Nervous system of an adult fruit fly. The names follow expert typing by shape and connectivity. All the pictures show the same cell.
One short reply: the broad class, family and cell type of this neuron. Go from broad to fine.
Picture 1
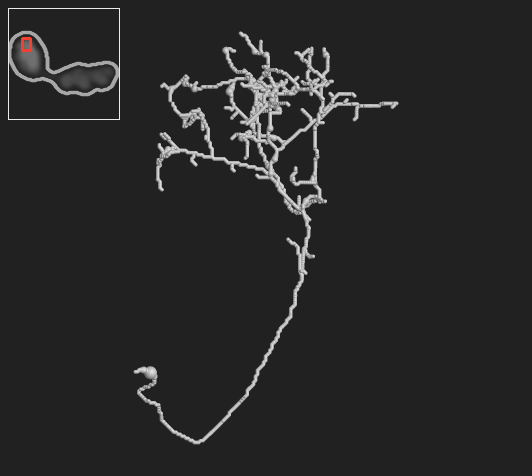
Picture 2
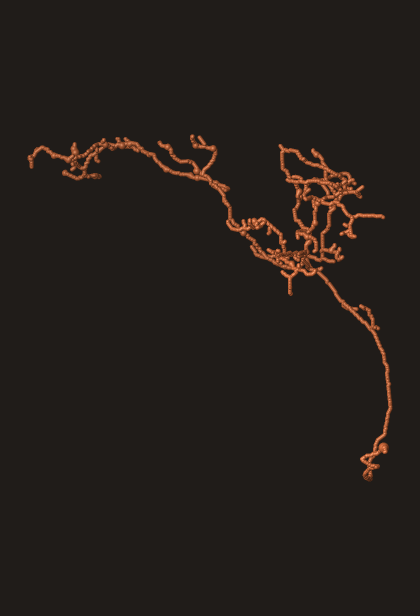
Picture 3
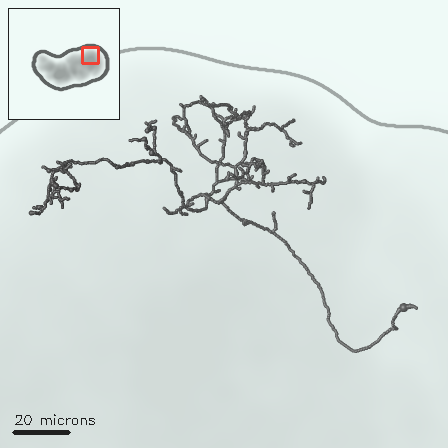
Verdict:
central-brain intrinsic neuron; hemilineage SLPal3_and_SLPal4_dorsal; SLP183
